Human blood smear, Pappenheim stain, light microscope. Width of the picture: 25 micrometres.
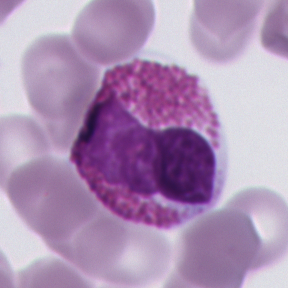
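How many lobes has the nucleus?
Two, with no nucleoli visible.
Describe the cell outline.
Round to slightly oval, and smooth.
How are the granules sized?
Fairly even throughout the cytoplasm.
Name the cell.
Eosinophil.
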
